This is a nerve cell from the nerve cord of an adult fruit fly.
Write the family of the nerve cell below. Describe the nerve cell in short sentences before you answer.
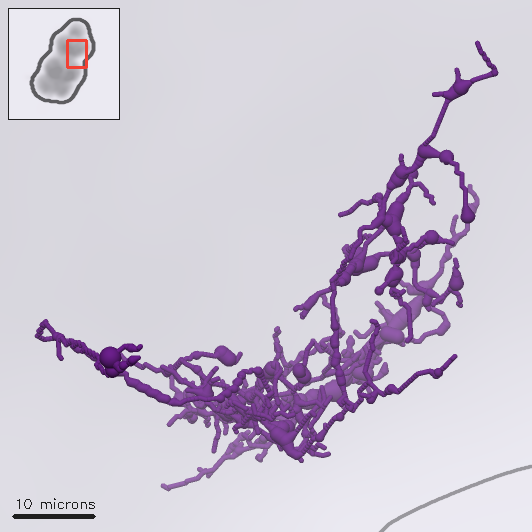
By the scale bar it is about 60 microns wide in this view. The picture shows dozens of branch ends. Its broad class is nerve-cord intrinsic neuron. The family is hemilineage 14A.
